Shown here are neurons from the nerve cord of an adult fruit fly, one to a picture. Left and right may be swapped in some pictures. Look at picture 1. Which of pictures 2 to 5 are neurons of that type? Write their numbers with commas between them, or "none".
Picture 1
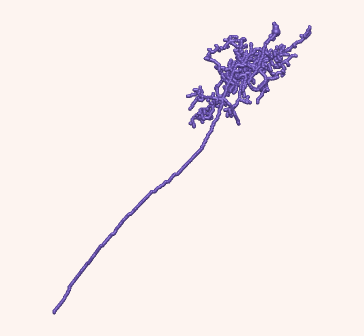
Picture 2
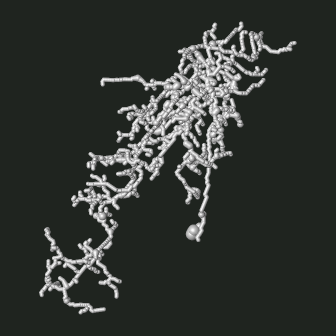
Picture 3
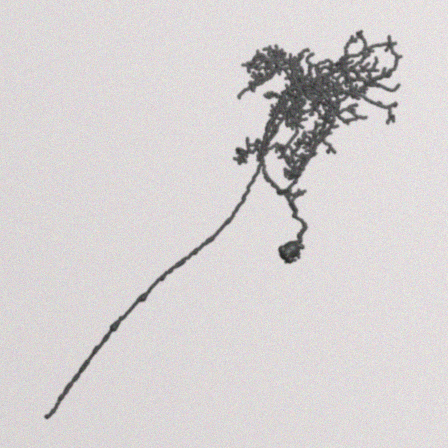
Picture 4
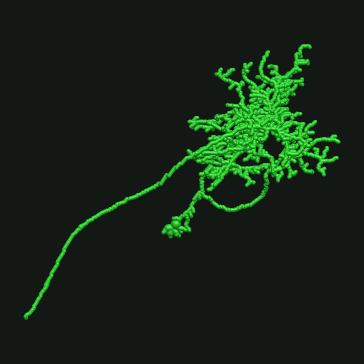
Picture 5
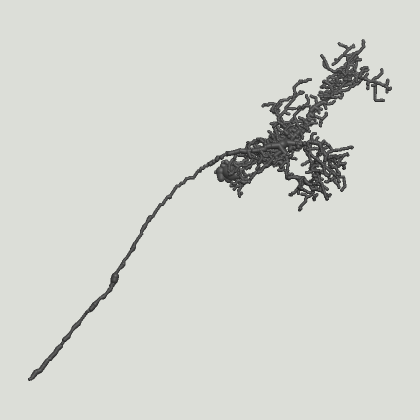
none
